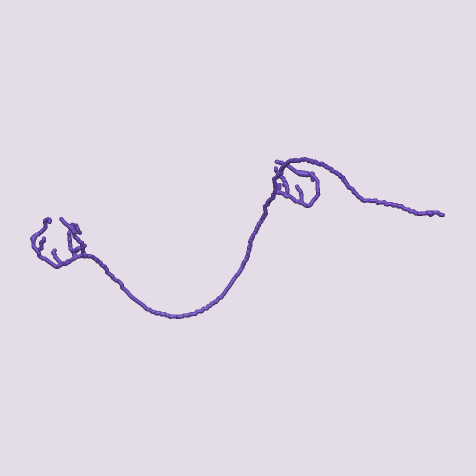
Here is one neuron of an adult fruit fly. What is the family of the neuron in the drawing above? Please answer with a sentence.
The family is class olfactory.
